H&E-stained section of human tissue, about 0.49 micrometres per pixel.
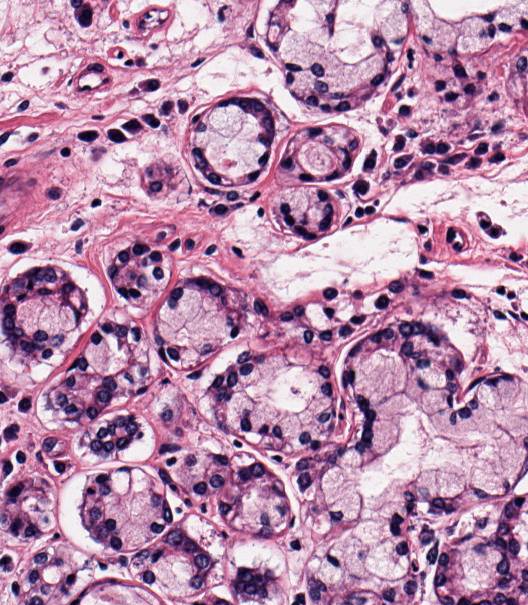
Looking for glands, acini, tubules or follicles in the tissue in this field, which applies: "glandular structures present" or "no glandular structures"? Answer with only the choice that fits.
Glandular structures present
